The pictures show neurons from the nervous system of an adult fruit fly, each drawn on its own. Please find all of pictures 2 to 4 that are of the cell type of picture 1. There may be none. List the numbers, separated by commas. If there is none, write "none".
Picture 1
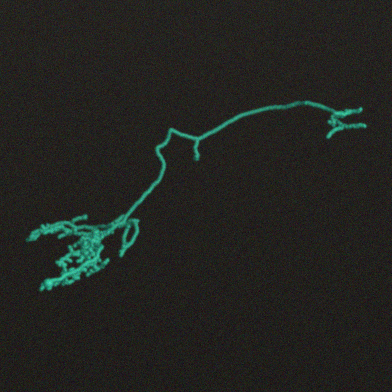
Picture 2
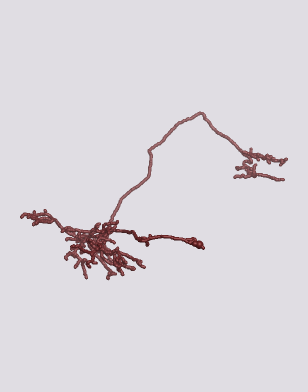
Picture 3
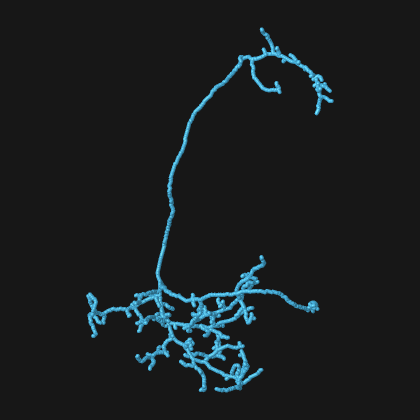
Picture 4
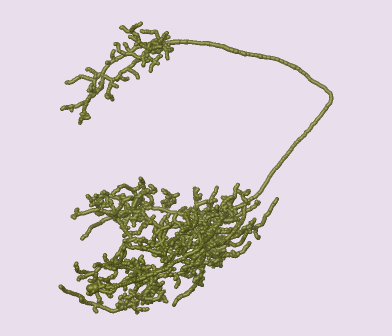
2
